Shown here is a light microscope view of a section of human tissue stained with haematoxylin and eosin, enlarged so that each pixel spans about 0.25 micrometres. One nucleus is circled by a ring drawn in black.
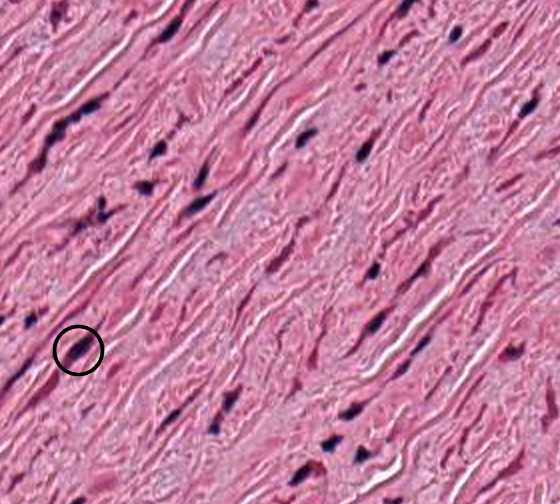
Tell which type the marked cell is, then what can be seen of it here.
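The marked cell is a smooth muscle cell. The nucleus is an elongated oval, drawn out along the same diagonal as the fibres around it. The nucleus is deeply and fairly evenly stained dark blue-purple, about as dark as the other nuclei in the field. The nucleus is about the same size as the neighbouring nuclei, which are also elongated. The cell lies in parallel with the wavy pink fibres and the other elongated nuclei, all running diagonally across the field.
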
